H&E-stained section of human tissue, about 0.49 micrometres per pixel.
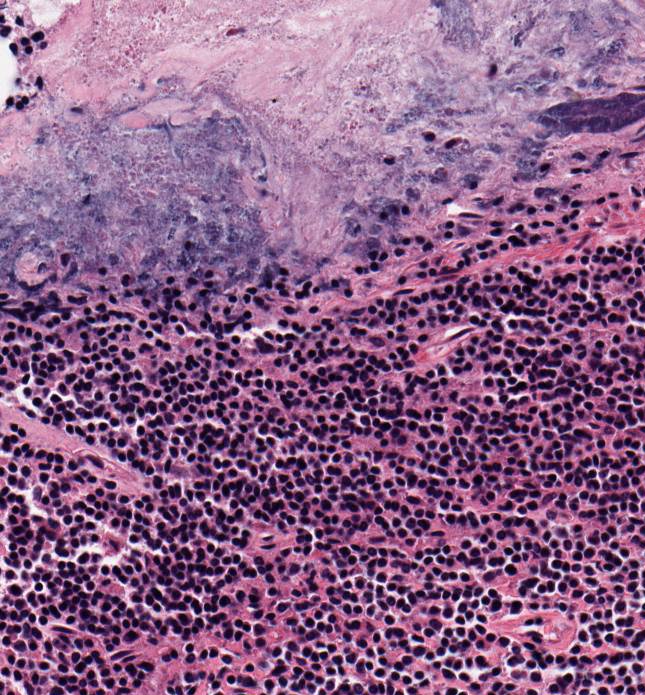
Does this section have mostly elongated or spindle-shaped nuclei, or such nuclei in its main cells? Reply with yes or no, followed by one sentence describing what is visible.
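No. The cell sheet consists of closely packed small round cells with dark, dense, round nuclei.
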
